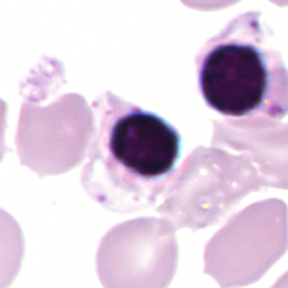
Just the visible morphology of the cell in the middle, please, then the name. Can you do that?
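Dense, dark purple chromatin has faint coarse clumping. The nucleus sits toward the upper right, most cytoplasm lying below and left. This cytoplasm, very pale, almost colourless lilac, is more than a thin rim and holds a few small purple granules. It is a normoblast.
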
